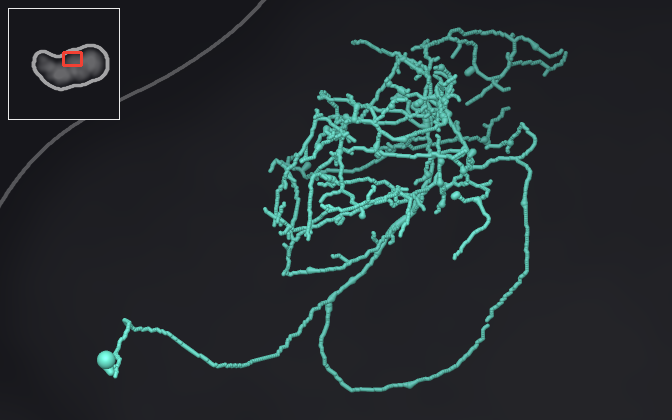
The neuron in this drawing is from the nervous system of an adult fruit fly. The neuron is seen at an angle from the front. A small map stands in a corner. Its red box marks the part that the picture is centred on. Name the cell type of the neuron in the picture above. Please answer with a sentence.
The cell type is SLP012.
